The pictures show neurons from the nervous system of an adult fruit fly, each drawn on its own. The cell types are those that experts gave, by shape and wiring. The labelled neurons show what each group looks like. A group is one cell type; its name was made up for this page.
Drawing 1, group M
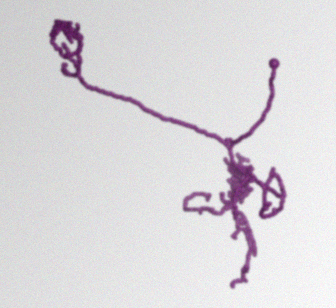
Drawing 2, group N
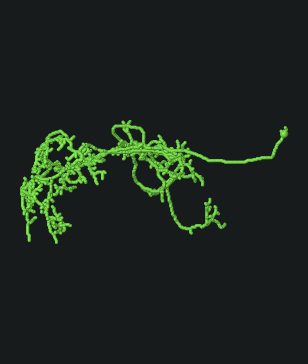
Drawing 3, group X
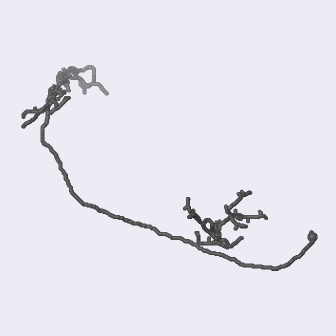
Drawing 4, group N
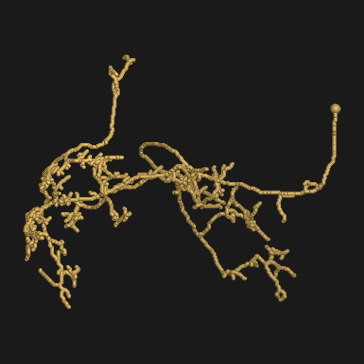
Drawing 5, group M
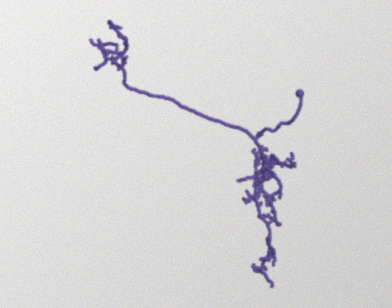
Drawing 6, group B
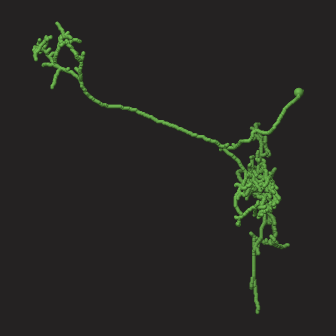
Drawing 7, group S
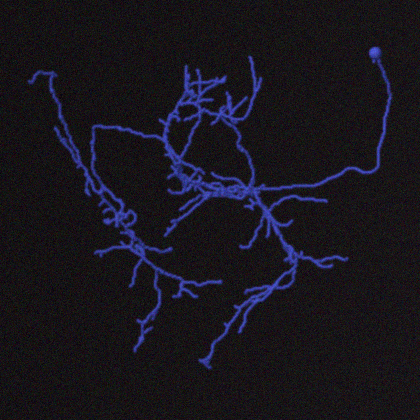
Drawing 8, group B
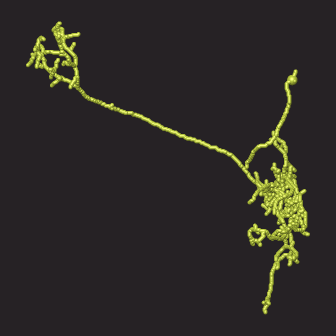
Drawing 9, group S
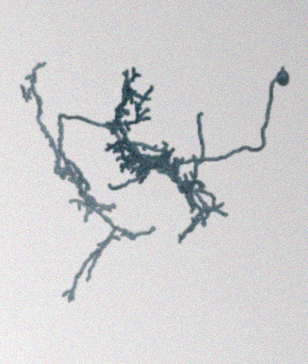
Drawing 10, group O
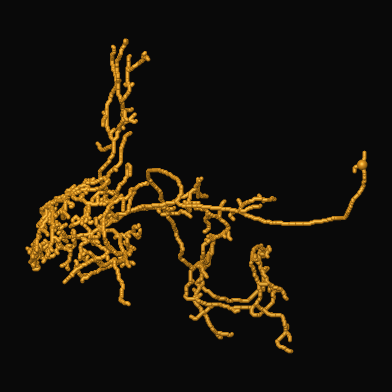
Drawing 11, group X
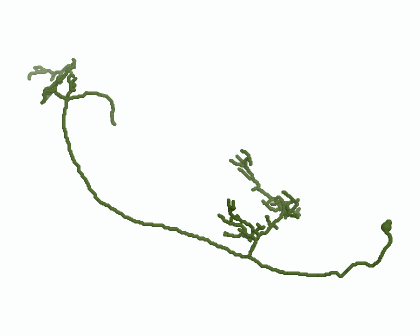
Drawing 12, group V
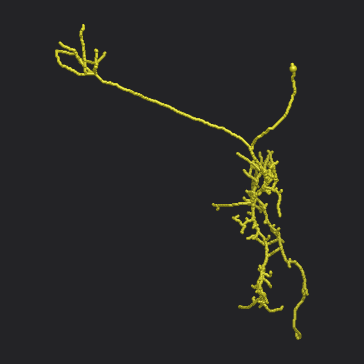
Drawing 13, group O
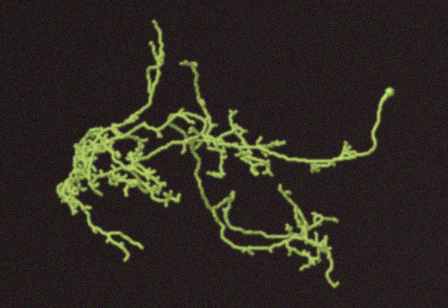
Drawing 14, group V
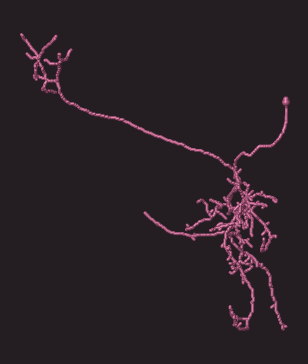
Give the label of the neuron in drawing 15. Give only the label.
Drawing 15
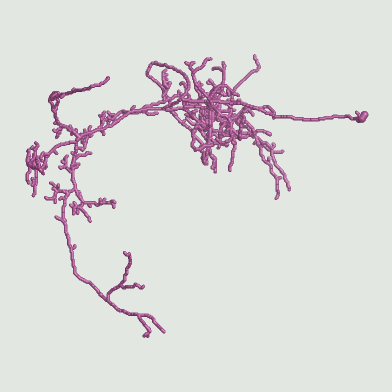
group N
